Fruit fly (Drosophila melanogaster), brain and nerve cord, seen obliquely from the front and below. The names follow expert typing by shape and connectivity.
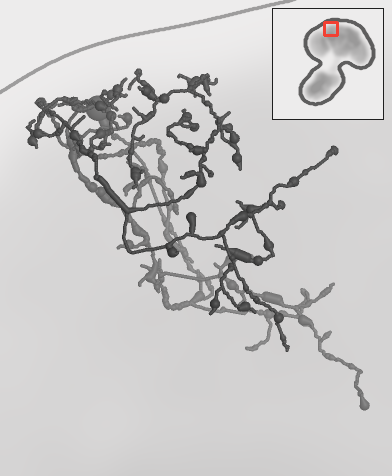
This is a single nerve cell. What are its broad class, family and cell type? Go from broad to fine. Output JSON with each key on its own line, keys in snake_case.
{
 "broad_class": "central-brain intrinsic neuron",
 "family": "hemilineage LHd2",
 "cell_type": "SLP311"
}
